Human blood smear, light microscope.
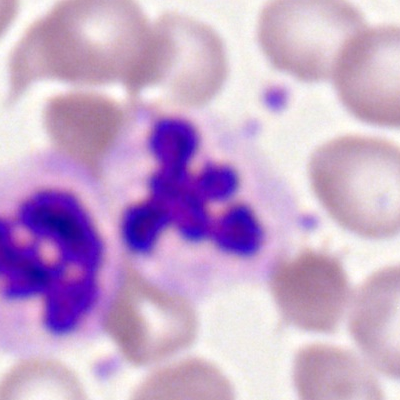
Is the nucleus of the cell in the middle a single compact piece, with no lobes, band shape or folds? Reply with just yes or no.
No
